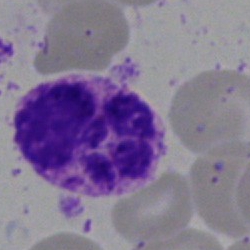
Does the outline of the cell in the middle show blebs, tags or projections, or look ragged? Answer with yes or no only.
No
